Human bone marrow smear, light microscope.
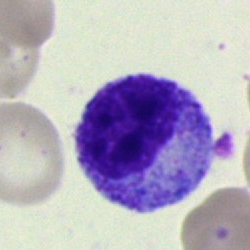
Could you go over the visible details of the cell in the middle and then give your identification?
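The nucleus lies toward the upper left and occupies more than half of the cell. The cytoplasm forms a pale lilac-blue crescent on the lower right side, with fine pink-purple granules scattered through it. This cell is a myelocyte.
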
